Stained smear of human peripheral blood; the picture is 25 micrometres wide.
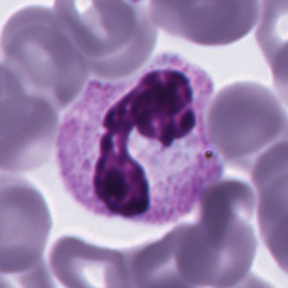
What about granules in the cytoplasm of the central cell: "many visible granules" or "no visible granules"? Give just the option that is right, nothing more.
Many visible granules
